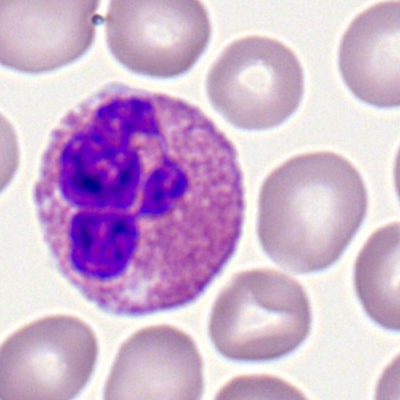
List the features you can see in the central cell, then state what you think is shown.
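Start with the outline, which is round. Inside, the nucleus is split into three lobes and sits toward the left side of the cell. Its chromatin is coarsely clumped and dark purple. The cell is an eosinophil.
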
